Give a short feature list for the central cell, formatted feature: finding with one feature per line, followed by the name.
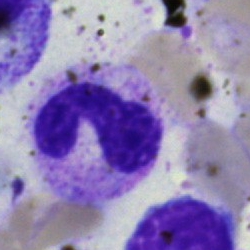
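Nucleus: single unsegmented curved band, shaped like a horseshoe
Orientation: open side of the horseshoe faces downward
Chromatin: dense, dark purple
Granules: fine, pink-violet, scattered through the cytoplasm
Name: band neutrophil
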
